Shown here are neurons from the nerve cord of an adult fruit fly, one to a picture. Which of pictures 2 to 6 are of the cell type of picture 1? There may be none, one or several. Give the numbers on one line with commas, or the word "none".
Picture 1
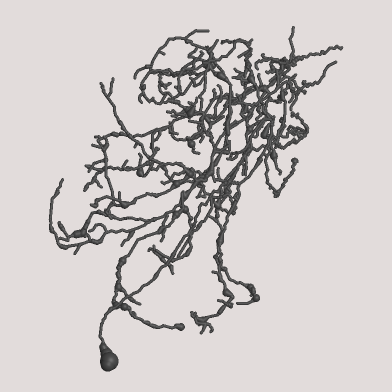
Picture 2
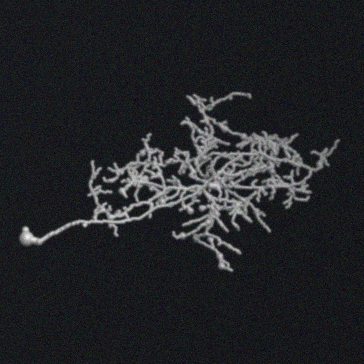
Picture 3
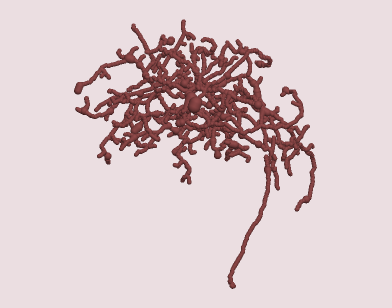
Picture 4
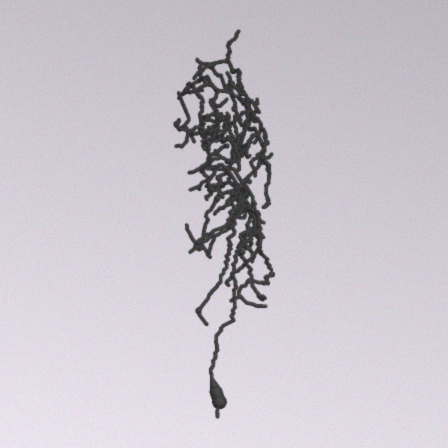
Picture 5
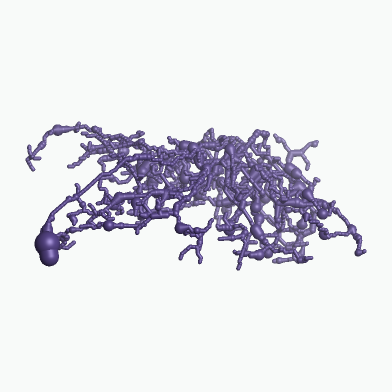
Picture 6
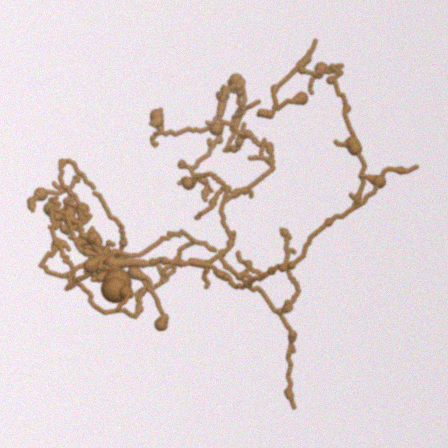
2, 3, 4, 5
